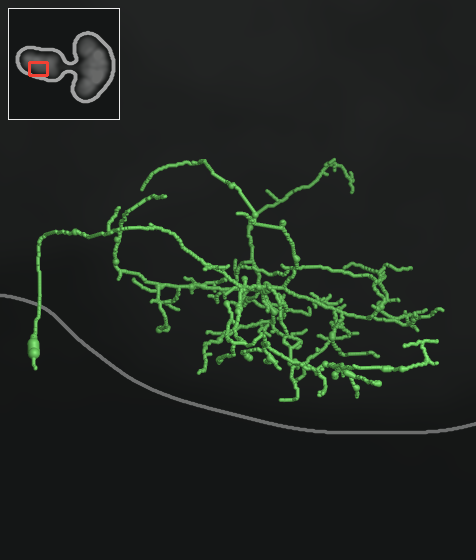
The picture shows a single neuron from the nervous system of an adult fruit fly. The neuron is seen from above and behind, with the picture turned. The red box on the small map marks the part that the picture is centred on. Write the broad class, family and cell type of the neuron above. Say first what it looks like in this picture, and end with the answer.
It lies in the nerve cord. The picture shows dozens of branch ends. This is a nerve-cord intrinsic neuron. Its family is hemilineage 20A.22A. Its cell type is IN20A.22A050.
